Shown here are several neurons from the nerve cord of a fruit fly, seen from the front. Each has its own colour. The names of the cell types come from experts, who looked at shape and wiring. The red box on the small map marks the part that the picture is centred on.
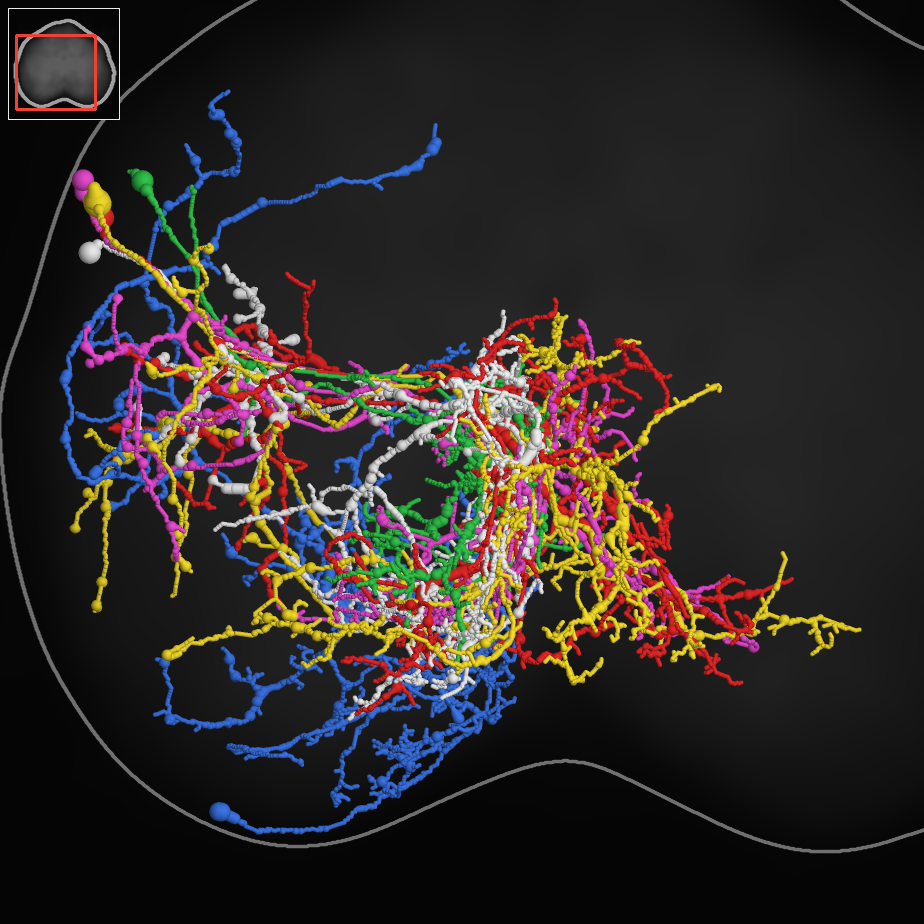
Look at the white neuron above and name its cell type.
IN11A014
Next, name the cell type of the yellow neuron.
IN11A008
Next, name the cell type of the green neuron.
IN11A020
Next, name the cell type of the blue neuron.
IN04B058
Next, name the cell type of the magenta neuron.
IN11A017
